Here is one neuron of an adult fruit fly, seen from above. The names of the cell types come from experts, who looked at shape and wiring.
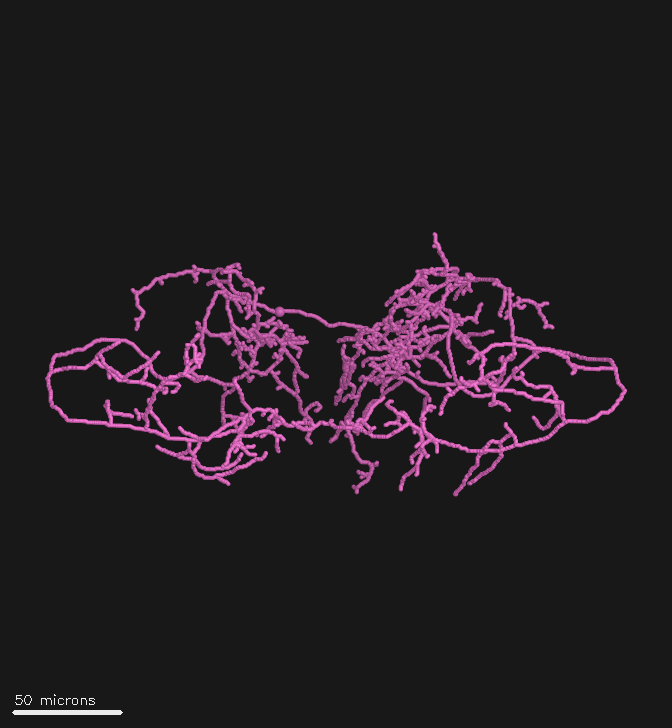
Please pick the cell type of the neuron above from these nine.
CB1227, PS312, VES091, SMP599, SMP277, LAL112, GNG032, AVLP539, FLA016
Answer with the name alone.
FLA016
